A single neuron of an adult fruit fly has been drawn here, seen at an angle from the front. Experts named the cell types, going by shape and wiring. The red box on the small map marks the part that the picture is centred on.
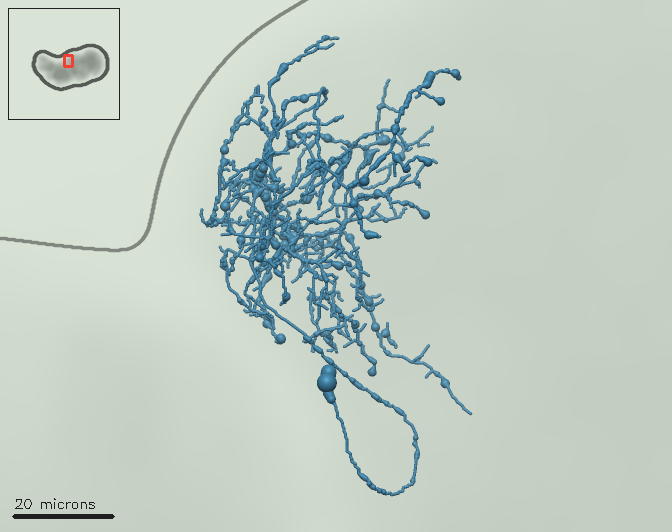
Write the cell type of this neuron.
LHAV4g12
